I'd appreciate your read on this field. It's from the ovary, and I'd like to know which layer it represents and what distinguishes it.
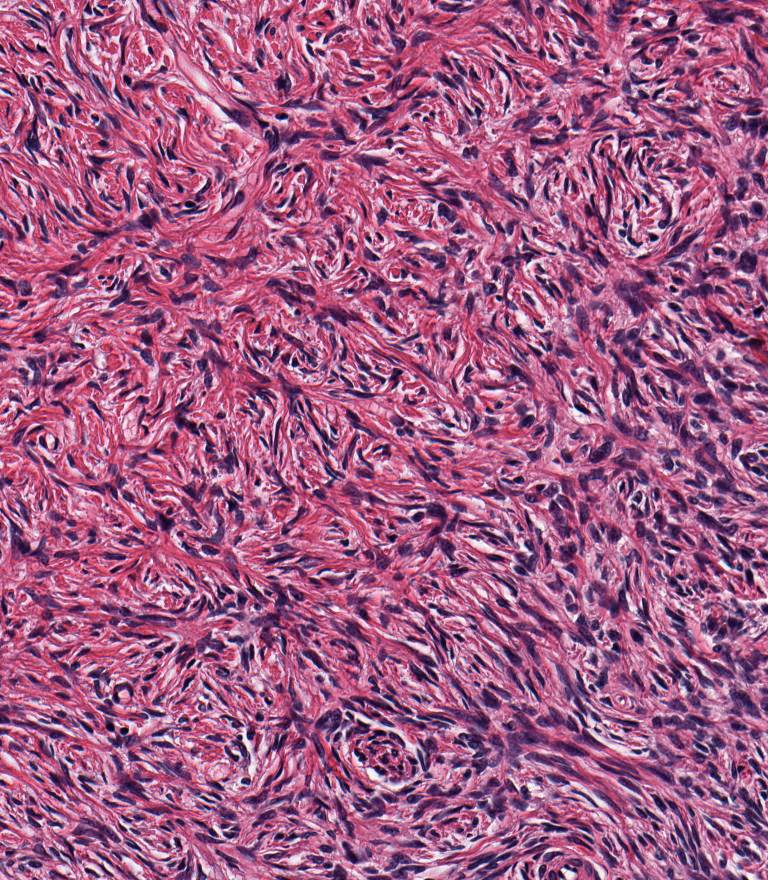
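I'm looking at ovarian cortex here. Spindle cells fill the whole field in short interlacing bundles that curve into whorls, and near the bottom centre cells and fibres wrap around a small point into a tight round whorl.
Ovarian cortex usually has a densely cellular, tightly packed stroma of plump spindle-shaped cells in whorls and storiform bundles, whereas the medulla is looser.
The cells crowd closer, with darker nuclei, along the right side than in the upper left, and bright pink collagen fibres run between them throughout.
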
